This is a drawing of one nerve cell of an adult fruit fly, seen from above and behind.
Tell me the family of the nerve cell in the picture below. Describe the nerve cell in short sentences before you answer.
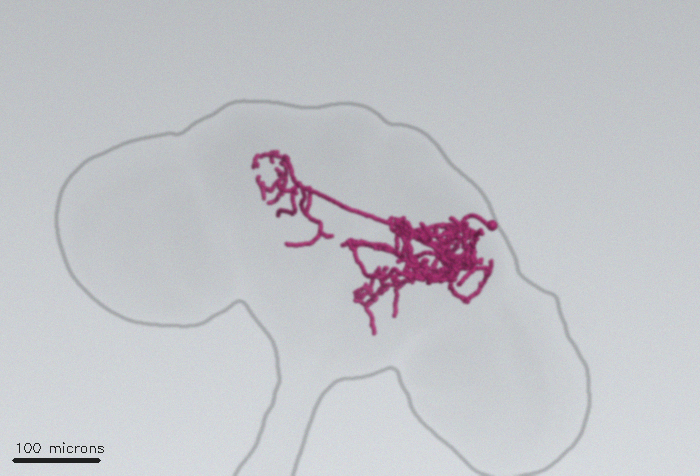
It is in the brain and does not reach the nerve cord. By the scale bar it is about 300 microns wide in this view. Its broad class is central-brain intrinsic neuron. The family is hemilineage VLPd1.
